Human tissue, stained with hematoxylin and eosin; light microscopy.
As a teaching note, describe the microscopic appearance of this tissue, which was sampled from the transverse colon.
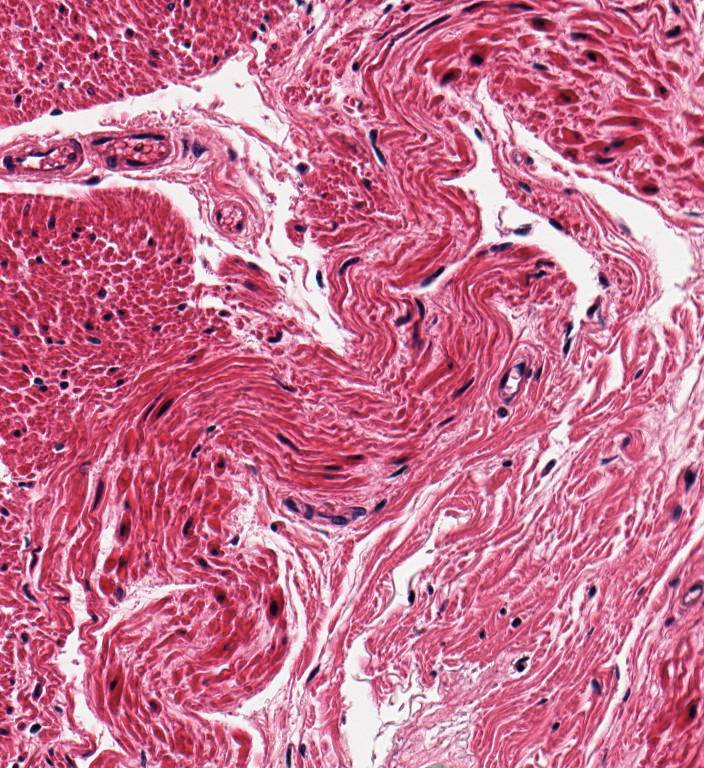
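Interlacing bundles of smooth muscle, running in different directions, fill the field. Through the centre the bundles are cut lengthwise and follow a wavy course. In these lengthwise-cut muscle cells the nuclei are elongated and dark blue. The cytoplasm of the muscle cells stains a deep pink-red.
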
